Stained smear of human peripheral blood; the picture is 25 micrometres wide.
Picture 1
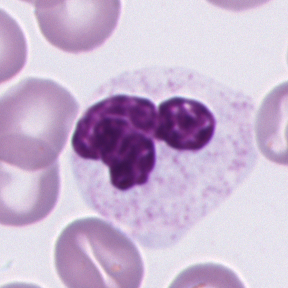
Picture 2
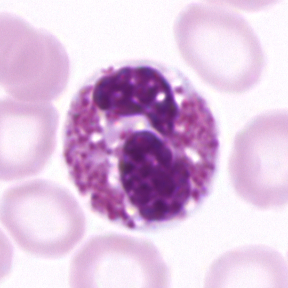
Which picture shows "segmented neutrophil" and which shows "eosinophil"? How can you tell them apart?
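Picture 1: segmented neutrophil. Picture 2: eosinophil. Granules: picture 1 has fine, small pinkish-purple granules sprinkled through its cytoplasm. Picture 2 is packed with coarse, round, reddish-pink granules.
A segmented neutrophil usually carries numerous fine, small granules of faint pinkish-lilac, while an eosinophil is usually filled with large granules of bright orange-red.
Cytoplasm: in picture 1 it is plentiful, very pale pinkish-lilac and free of vacuoles. In picture 2 it is pale, with few granules, between the two nuclear lobes. Nucleus: in picture 1 it sits in the upper part of the cell, leaving a wider band of cytoplasm below. In picture 2 it has two lobes, one above the other.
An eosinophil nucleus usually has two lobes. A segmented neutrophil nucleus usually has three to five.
Shared: dark purple, coarsely clumped chromatin in both cells.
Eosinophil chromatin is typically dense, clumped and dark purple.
Outline: smooth in picture 1, with no surface projections. Size: the eosinophil is about 14 micrometres across.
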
